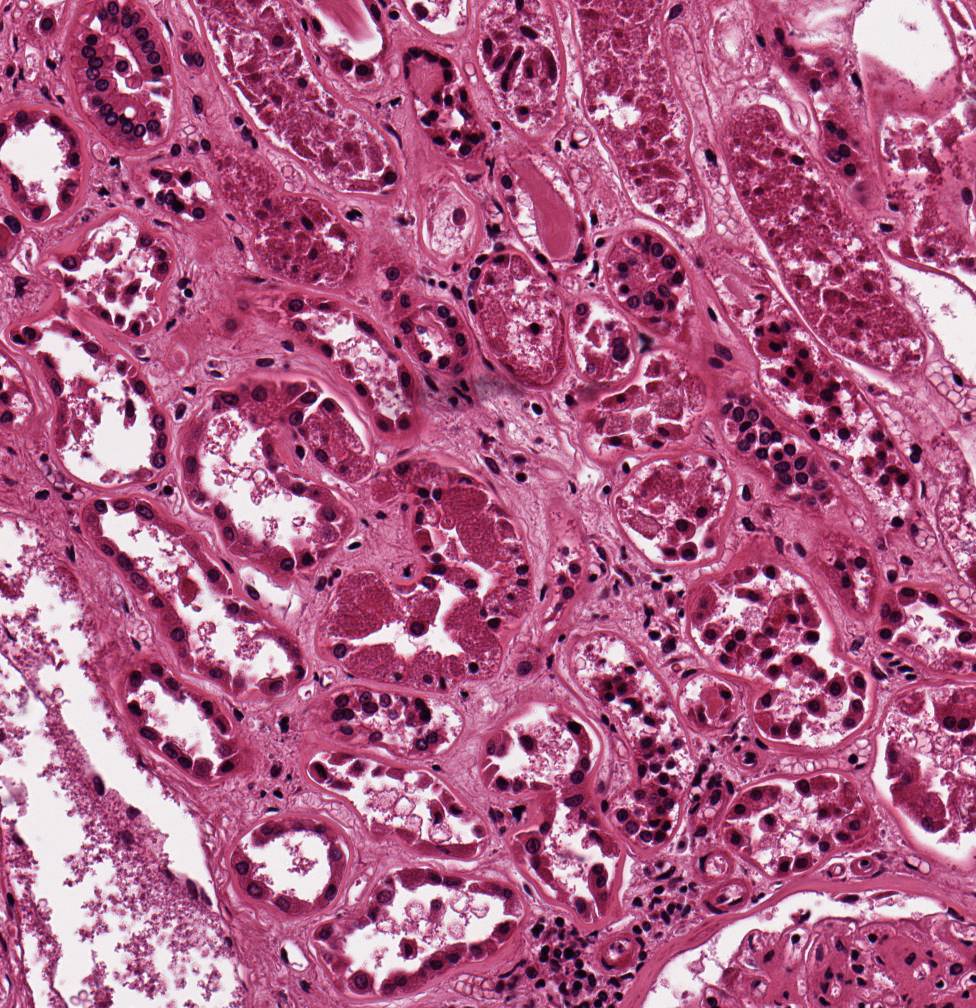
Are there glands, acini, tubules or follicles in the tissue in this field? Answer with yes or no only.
Yes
